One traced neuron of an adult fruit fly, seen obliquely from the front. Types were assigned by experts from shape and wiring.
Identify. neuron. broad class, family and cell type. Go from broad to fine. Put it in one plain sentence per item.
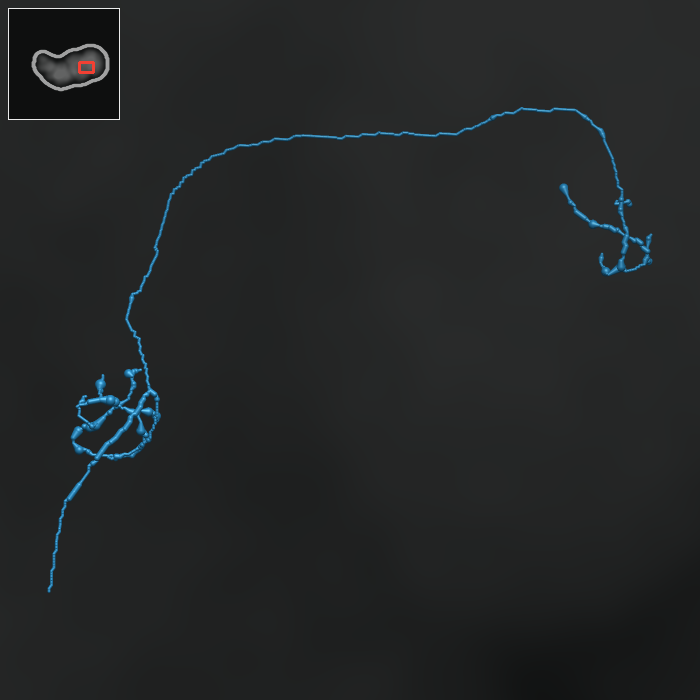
A sensory neuron entering the brain of class olfactory, type ORN_DA2.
